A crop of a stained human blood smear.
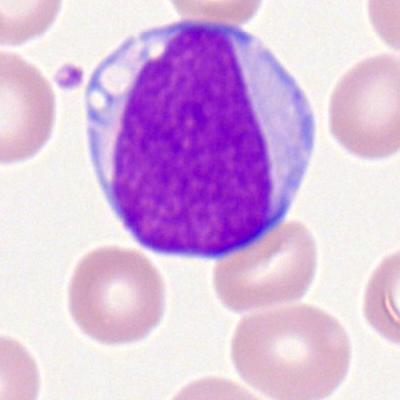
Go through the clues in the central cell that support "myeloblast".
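What you have here is a myeloblast. Follow its outline and you will find it smooth, without any surface projections. Inside, the chromatin is finely and evenly stippled. The cytoplasm is pale blue, and a few small clear vacuoles lie in its upper left part.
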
